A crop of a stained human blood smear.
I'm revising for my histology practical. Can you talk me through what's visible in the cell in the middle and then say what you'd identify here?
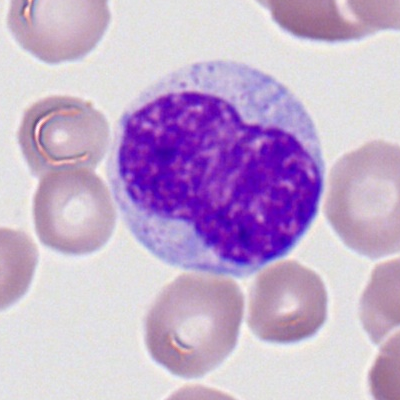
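Notice the notch at the top of the nucleus, which gives it a kidney-like shape. The nucleus fills most of the cell. Around it the cytoplasm is pale greyish-blue, with fine purple dots scattered through it, clearest in its upper part. It's a monocyte.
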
